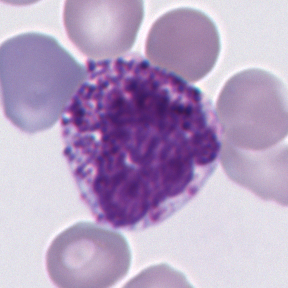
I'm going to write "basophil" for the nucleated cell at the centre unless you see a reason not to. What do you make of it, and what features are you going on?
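Overlying granules hide the outline of the nucleus, and the granules differ in size from one to another.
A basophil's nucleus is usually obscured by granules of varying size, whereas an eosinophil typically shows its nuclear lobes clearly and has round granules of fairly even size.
Basophil fits; eosinophil does not. Coarse dark purple granules fill most of the cell.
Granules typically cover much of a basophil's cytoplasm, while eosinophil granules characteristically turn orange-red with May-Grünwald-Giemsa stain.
A pale, less granular rim of cytoplasm shows at the lower right.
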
